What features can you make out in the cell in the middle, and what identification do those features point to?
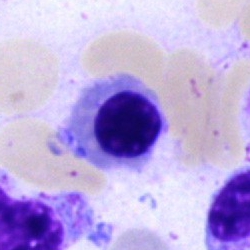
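First, the nucleus lies off-centre, toward the right side of the cell. Next, its chromatin is dark purple and dense. The cytoplasm shows no granules, and the outline is irregular rather than a smooth circle. The cell is an erythroblast.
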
